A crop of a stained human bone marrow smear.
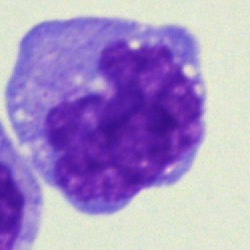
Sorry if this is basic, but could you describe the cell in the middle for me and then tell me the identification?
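Outline irregular, with blunt angular corners, not round. Nucleus irregular and lumpy, indented on its upper-left side. Cytoplasm pale greyish-blue, widest at upper left, with several small clear vacuoles scattered, some along the nuclear edge. Monocyte.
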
